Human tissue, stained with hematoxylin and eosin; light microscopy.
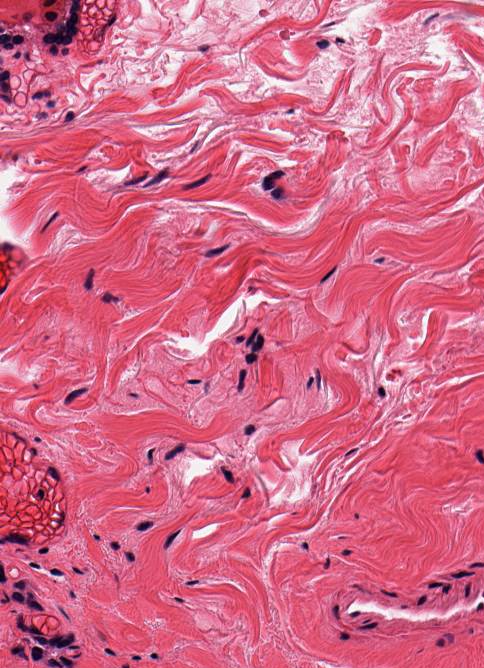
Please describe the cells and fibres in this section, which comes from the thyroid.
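Arrangement first: dense collagen bundles fill the field and run in many different directions. Shape next: the bundles are wavy rather than straight. Staining: they are bright pink. Cells last: sparse, dark, spindle-shaped fibroblast nuclei lie scattered between the collagen bundles.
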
